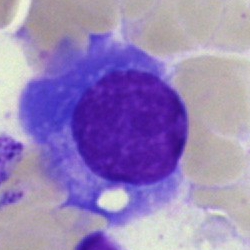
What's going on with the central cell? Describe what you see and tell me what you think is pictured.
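Notice first how irregular the outline is, its cytoplasmic edges ragged and uneven. There's plenty of cytoplasm, spreading widest to the left of the nucleus, with a paler, mottled zone below and to the left of the nucleus. Just below the nucleus sits a single clear round vacuole. This is a plasma cell.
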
